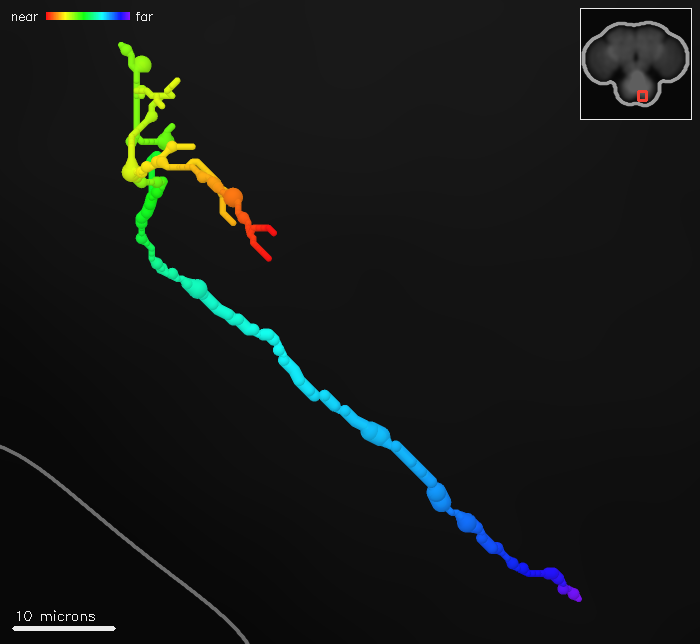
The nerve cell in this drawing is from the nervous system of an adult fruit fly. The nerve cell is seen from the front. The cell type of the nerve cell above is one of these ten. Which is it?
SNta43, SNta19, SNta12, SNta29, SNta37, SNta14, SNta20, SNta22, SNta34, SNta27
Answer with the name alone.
SNta19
